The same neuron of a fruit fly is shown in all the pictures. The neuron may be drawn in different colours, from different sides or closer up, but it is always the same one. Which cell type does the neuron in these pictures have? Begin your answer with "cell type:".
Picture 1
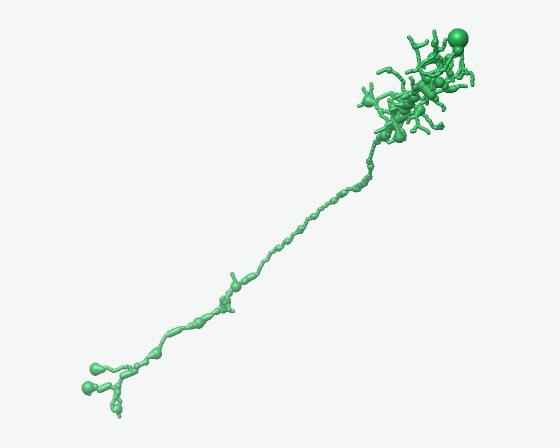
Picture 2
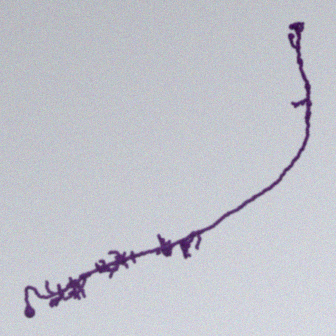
cell type: Tm12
